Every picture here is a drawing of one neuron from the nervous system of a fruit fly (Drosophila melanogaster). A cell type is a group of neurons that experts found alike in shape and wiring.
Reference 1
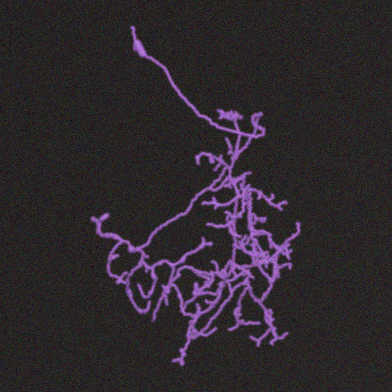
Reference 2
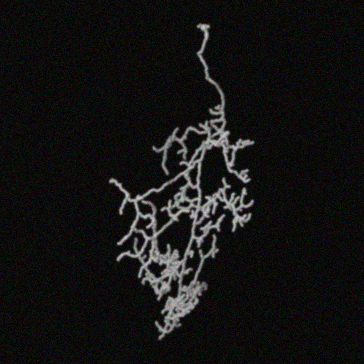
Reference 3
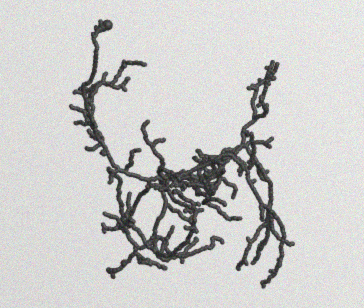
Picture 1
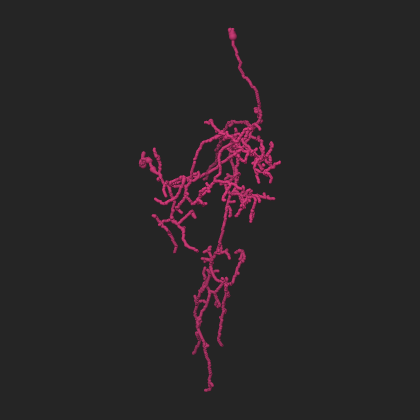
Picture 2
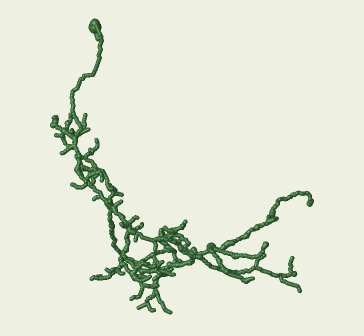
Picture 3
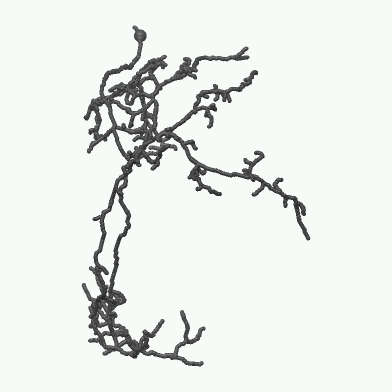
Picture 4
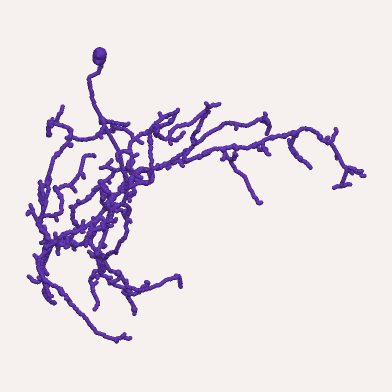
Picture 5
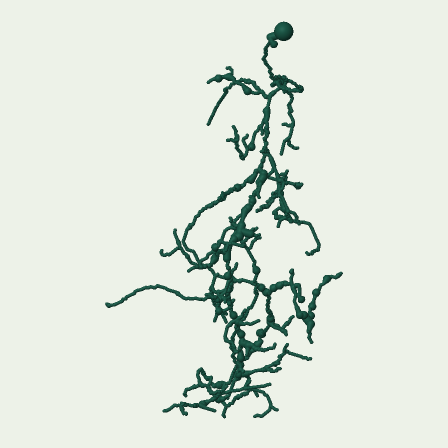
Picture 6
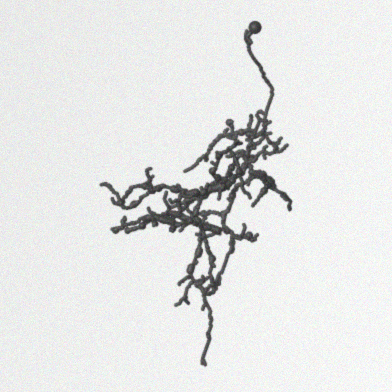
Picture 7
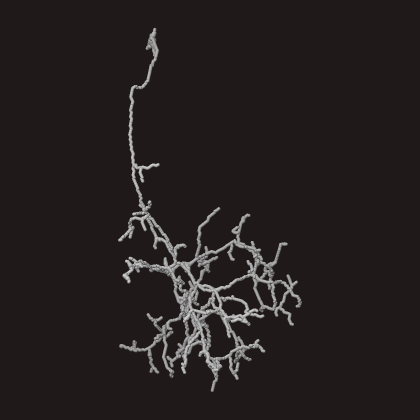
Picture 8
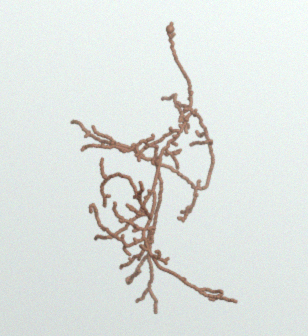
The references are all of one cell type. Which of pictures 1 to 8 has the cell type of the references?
1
